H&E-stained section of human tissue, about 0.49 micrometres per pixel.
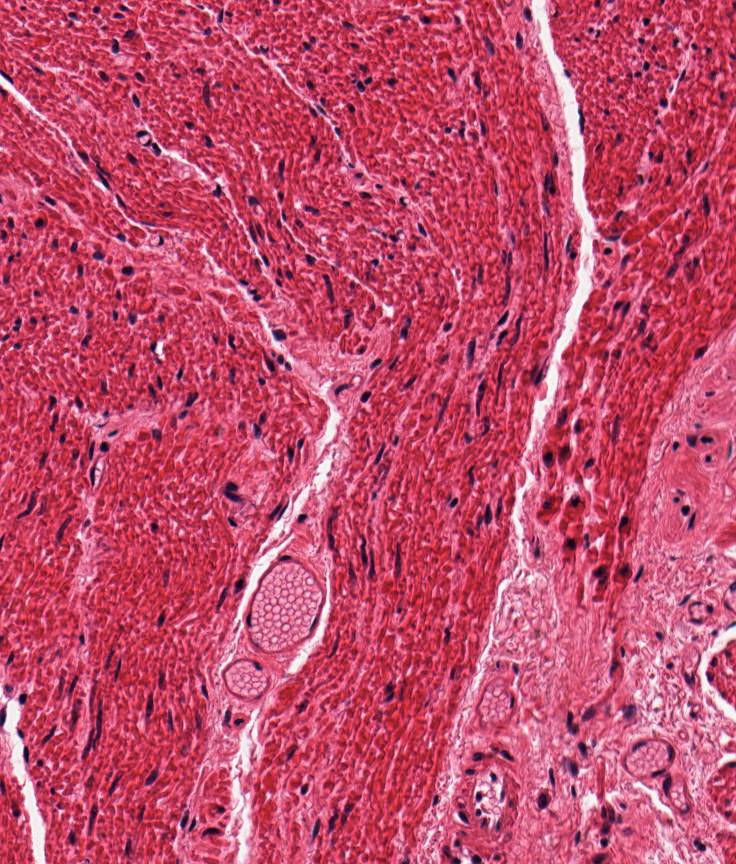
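Muscularis of the esophagus: nearly the whole field is densely packed, deeply eosinophilic smooth muscle fascicles. Upper left, the muscle cells are mostly cut across: small rounded profiles. Lengthwise-cut bands show dark, elongated, spindle-shaped nuclei. Nerve bundles hold many small pale round profiles, a honeycomb look.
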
